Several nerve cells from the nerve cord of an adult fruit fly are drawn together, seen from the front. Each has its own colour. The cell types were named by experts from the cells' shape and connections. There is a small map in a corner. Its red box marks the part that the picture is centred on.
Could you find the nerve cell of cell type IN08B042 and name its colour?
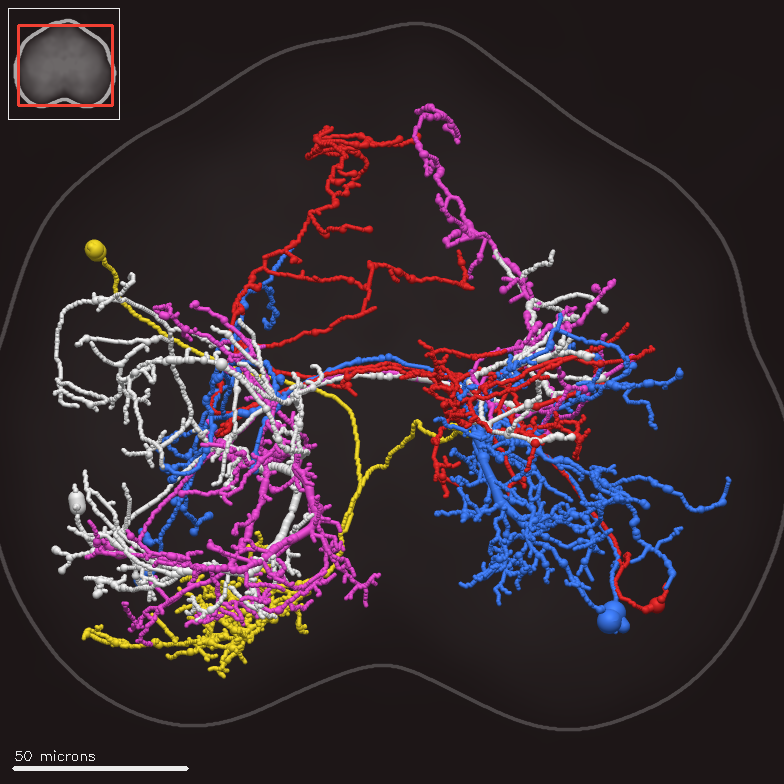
magenta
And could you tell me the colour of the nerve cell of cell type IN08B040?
white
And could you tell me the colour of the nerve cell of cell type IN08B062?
red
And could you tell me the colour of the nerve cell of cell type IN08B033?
blue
